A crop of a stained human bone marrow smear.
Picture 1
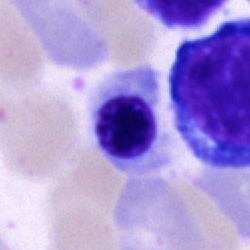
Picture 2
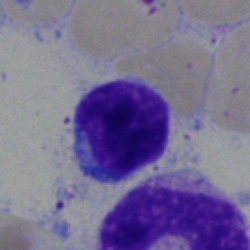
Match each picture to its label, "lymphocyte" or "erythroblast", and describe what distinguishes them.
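Picture 1 shows the erythroblast, and picture 2 shows the lymphocyte. The cytoplasm of the erythroblast is pale greyish-blue, while that of the lymphocyte stains blue.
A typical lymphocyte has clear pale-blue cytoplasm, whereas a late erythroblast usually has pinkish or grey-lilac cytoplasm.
In the erythroblast the chromatin is dark purple and coarsely clumped, while in the lymphocyte it is dense and stains dark purple. The erythroblast's rim of cytoplasm is wider above the nucleus than below it, whereas the lymphocyte has only a scant rim, widest at the lower left. The erythroblast has a smooth outline without surface projections, and the lymphocyte has a roughly round outline.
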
